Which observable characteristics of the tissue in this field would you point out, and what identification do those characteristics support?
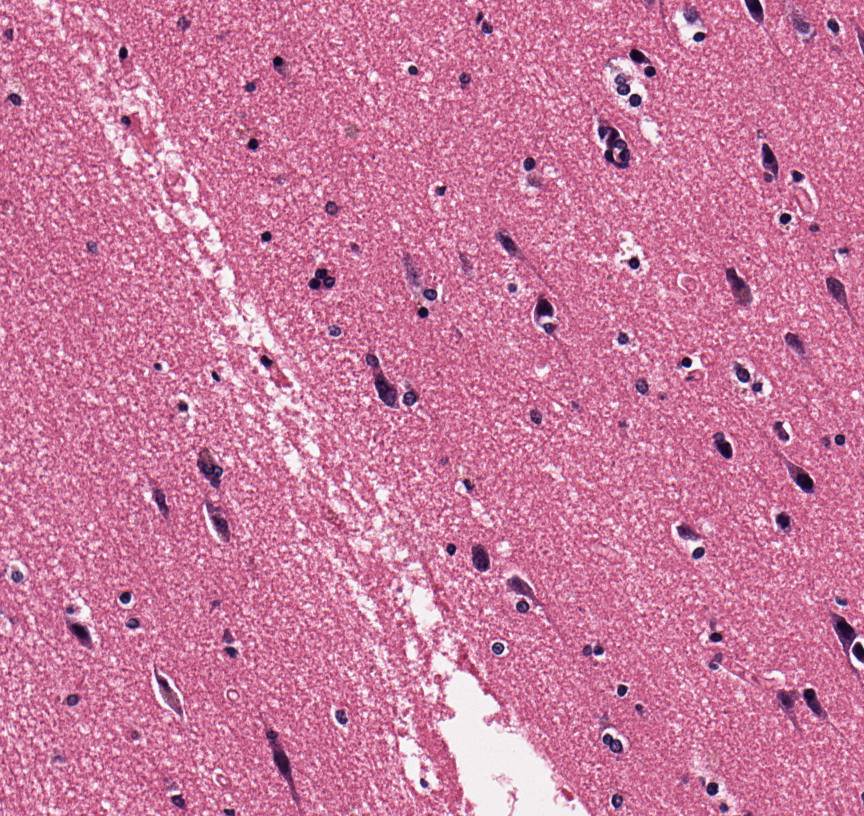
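Finely granular pink neuropil fills the whole field; cells lie scattered singly, and no glands or epithelium are present. Small round dark nuclei with little visible cytoplasm are distributed evenly through the neuropil. A narrow pale, vacuolated band runs diagonally from the upper left toward the lower centre. At the bottom centre lies an irregular white empty cleft. The tissue is cerebral cortex.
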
